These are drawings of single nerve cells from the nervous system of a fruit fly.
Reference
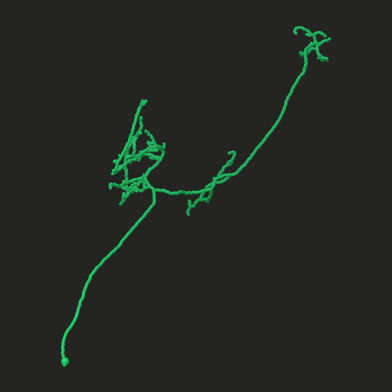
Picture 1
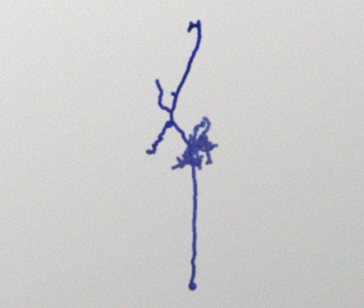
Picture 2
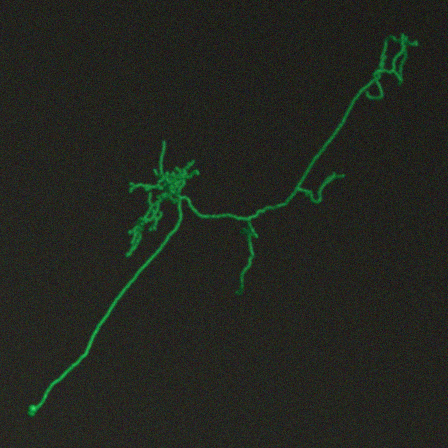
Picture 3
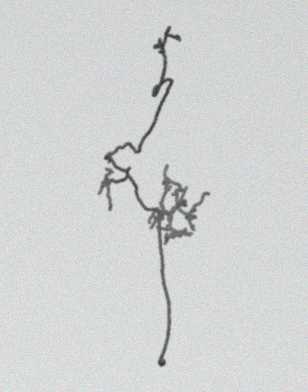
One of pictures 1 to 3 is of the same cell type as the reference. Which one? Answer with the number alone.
3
